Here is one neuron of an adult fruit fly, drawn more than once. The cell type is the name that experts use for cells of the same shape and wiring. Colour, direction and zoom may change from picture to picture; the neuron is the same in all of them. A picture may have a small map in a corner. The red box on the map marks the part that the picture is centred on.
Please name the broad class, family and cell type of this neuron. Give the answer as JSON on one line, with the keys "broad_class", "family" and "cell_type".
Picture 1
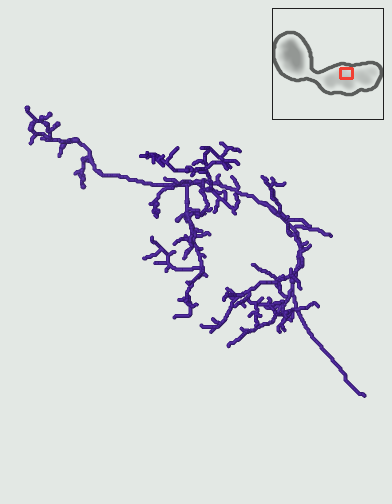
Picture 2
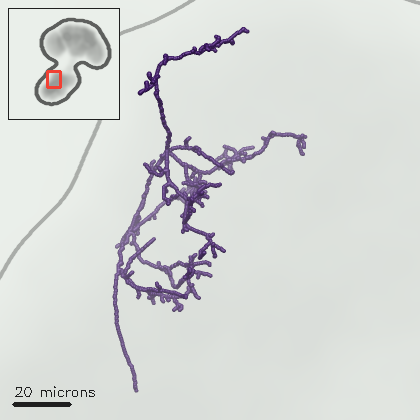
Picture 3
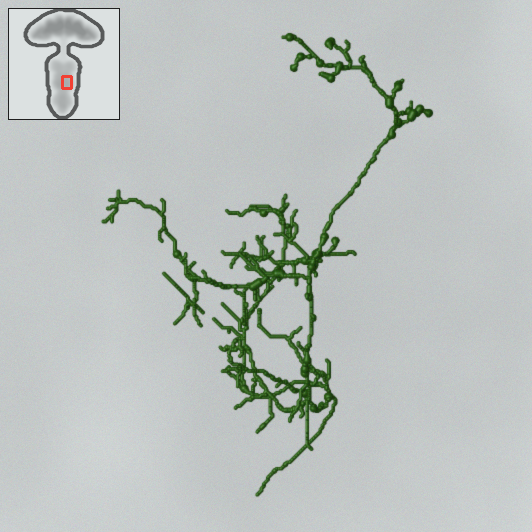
{"broad_class": "nerve-cord intrinsic neuron", "family": "hemilineage 03B", "cell_type": "IN03B072"}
